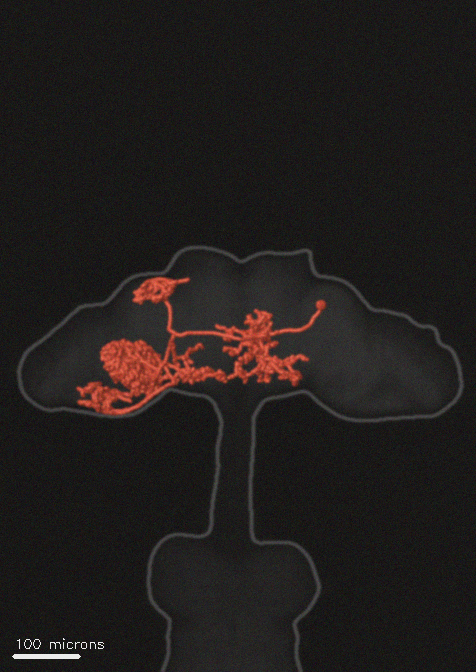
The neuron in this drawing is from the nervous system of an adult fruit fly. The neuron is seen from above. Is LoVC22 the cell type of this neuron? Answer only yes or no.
yes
